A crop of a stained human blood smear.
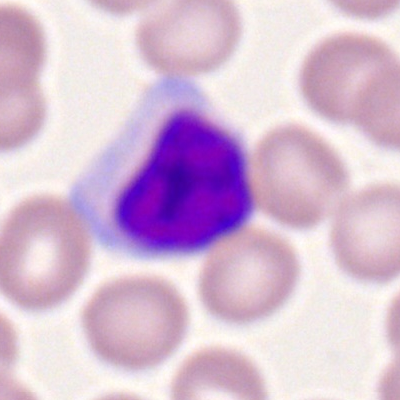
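Lymphocyte, shown as the cell in the middle of a stained blood smear. Its outline is angular rather than round. The nucleus forms a single unlobed mass of dense, dark purple chromatin. Pale blue cytoplasm completes the picture.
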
